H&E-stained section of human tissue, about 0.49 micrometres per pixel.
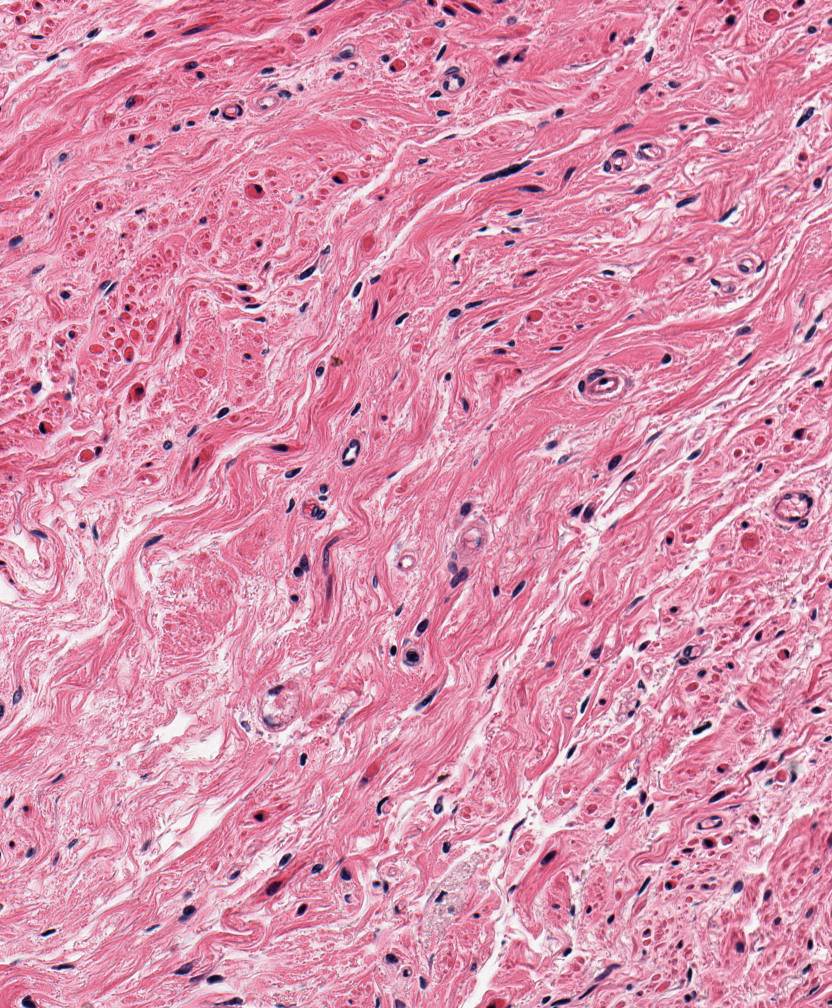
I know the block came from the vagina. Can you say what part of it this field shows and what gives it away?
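Part shown: dense connective tissue. Wavy collagen bundles cross the field diagonally, lower left to upper right. Nuclei: sparse, small, dark, elongated and spindle-shaped, parallel to the fibres, with wide collagen areas between.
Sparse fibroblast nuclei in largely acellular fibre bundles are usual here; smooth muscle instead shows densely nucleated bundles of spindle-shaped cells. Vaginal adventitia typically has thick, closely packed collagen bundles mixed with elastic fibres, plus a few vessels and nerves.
Also present: groups of small round eosinophilic profiles in cross-section, upper left and lower right.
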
